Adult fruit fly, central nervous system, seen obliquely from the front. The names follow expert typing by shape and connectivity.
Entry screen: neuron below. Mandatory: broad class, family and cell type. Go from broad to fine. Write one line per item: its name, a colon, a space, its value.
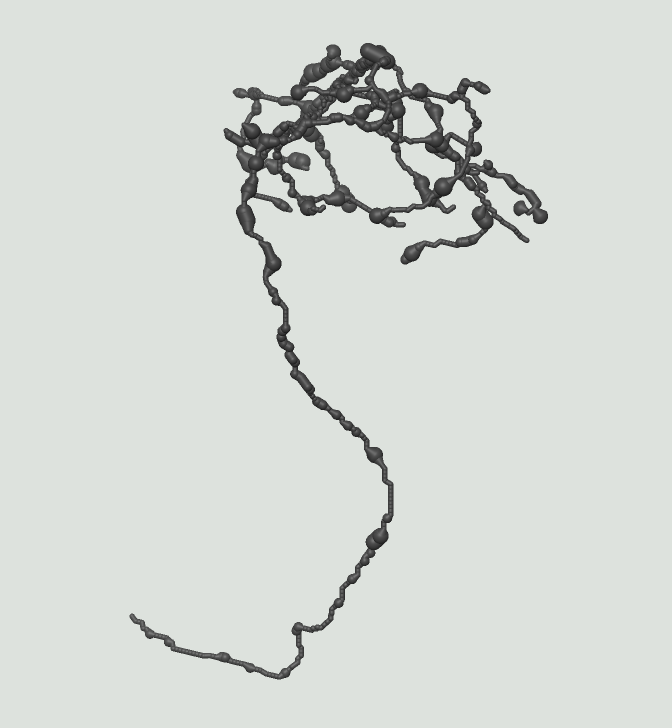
broad class: sensory neuron entering the brain
family: class gustatory
cell type: PhG14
